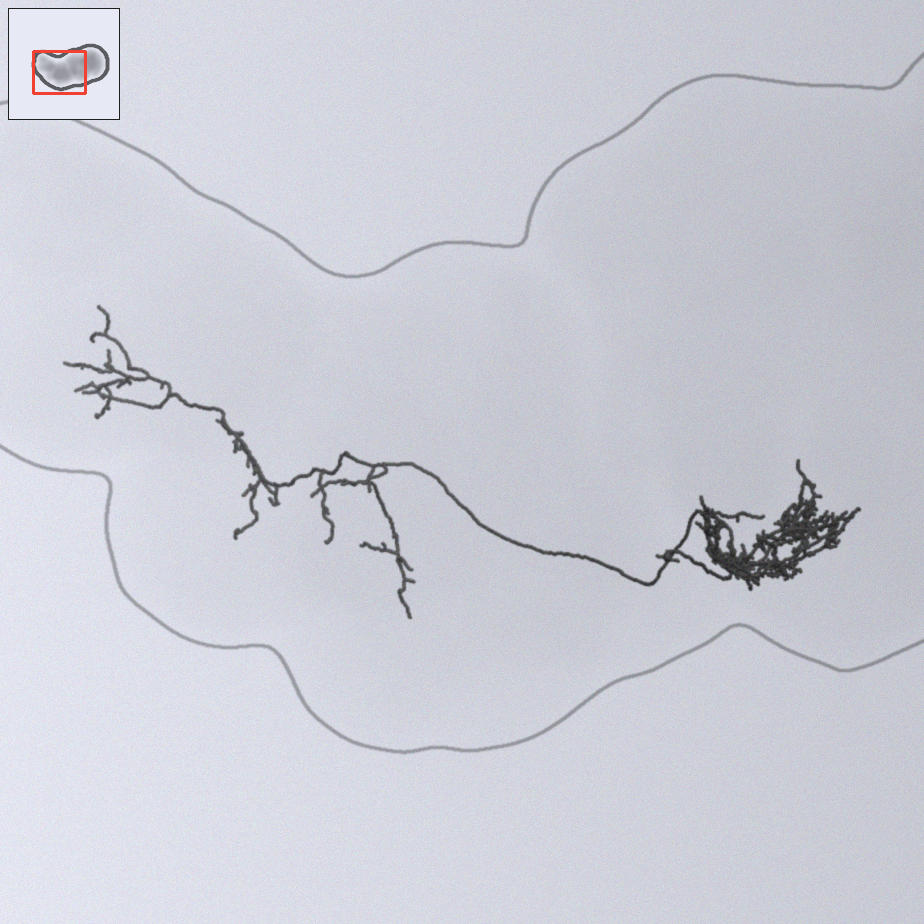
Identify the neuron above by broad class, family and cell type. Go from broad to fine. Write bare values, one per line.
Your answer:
descending neuron
DNge
DNge144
